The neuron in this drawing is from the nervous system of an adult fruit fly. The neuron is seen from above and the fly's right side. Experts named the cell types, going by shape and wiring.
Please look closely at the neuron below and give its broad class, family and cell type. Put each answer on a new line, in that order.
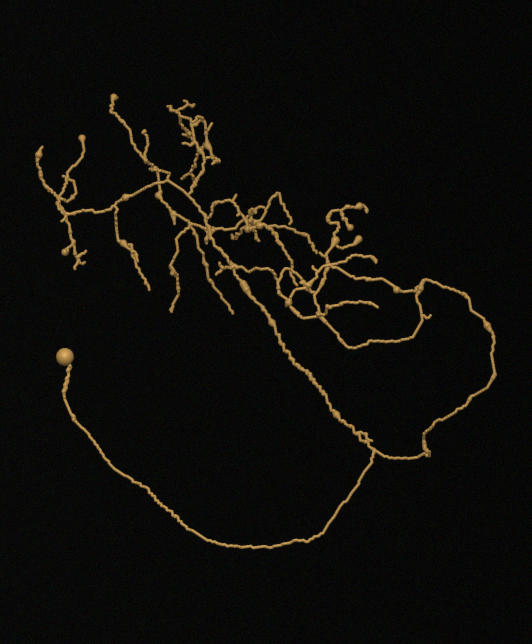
central-brain intrinsic neuron
hemilineage DL1_dorsal
LHPV5c1_d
